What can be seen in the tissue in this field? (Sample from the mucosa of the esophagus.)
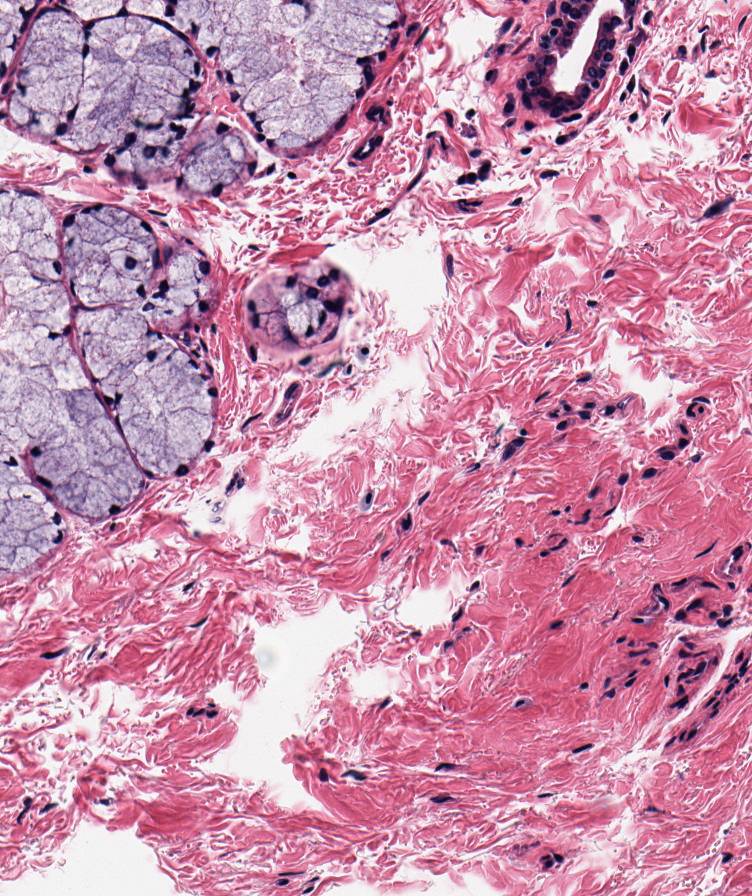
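Glandular lobules occupy the upper left, and fibrous stroma fills the rest, chiefly right and below. The gland cells have pale grey-blue, frothy cytoplasm typical of mucous acini. Their small, dark nuclei are flattened against each acinus's outer edge. Thin pink fibrous septa separate the acini.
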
